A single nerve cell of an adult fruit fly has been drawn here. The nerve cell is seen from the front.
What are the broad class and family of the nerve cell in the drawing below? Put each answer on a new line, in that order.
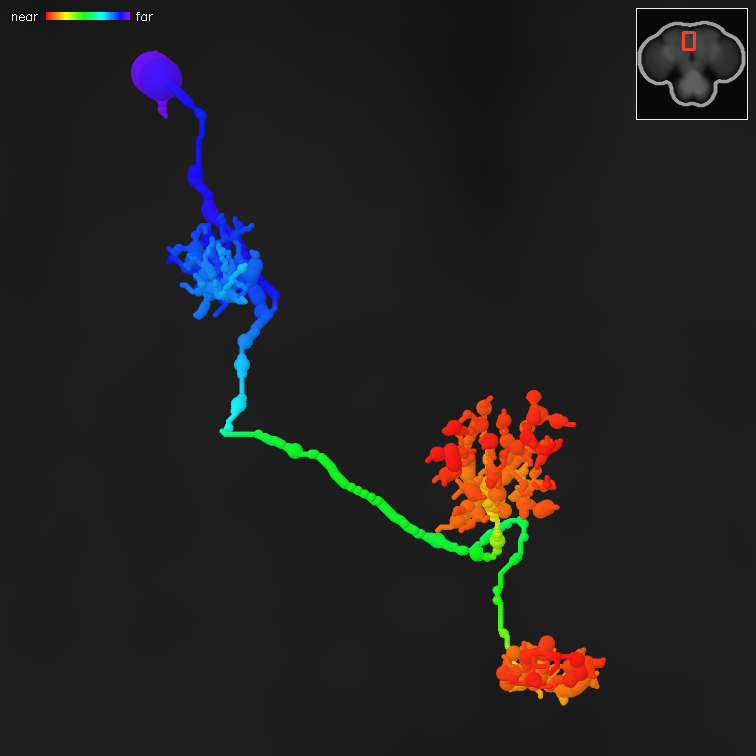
central-brain intrinsic neuron
class CX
